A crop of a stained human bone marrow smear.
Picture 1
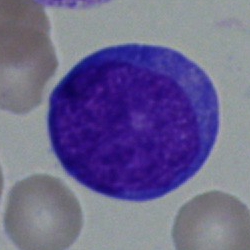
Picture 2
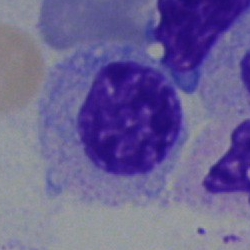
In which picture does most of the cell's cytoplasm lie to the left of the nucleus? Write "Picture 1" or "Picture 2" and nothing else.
Picture 2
